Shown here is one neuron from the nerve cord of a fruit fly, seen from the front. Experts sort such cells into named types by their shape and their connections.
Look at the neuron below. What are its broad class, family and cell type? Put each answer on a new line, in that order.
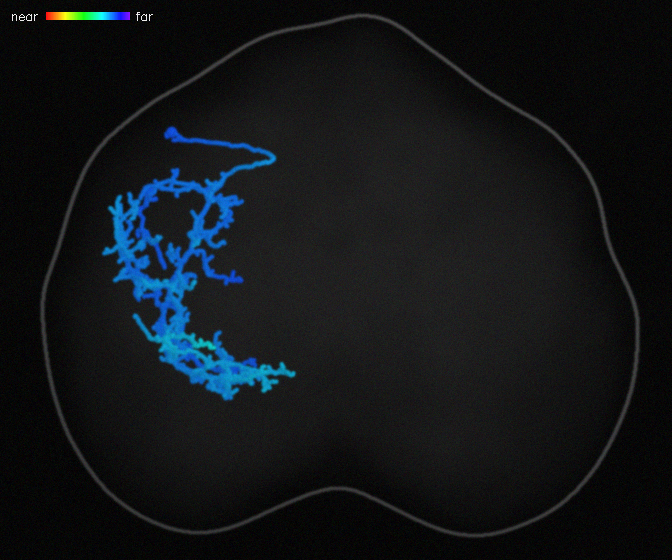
nerve-cord intrinsic neuron
hemilineage 03A
IN03A053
